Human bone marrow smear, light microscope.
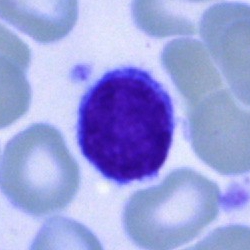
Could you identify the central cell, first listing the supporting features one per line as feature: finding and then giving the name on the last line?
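Nucleolus: none distinct that I can make out
Cytoplasm: at most a very thin rim, scarcely visible
Granules: none visible
Vacuoles: none visible
Name: lymphocyte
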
